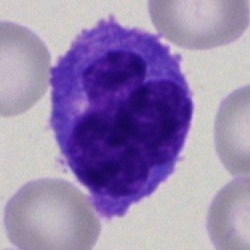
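Monocyte with an oval outline, taller than it is wide. The nuclear chromatin stains dark purple and looks dense. The cytoplasm is bluish-purple, with a fine grainy texture and no coarse granules.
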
